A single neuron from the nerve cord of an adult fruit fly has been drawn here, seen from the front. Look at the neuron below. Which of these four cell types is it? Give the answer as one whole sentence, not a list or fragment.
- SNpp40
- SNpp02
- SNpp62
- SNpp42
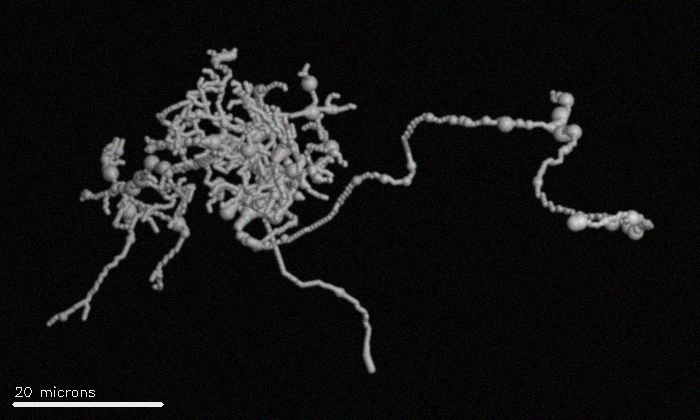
It is to cell type SNpp40 that the neuron belongs.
